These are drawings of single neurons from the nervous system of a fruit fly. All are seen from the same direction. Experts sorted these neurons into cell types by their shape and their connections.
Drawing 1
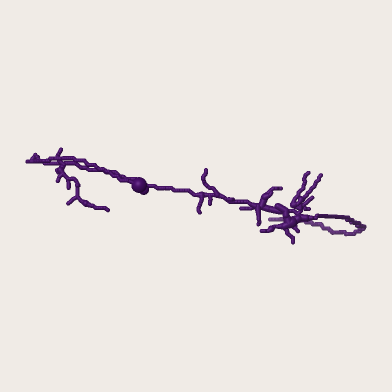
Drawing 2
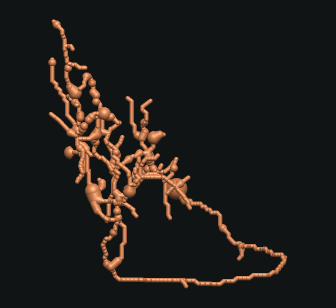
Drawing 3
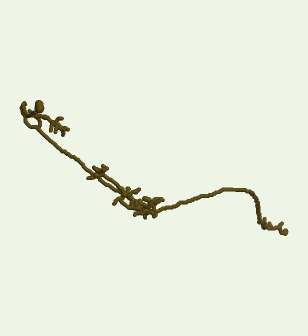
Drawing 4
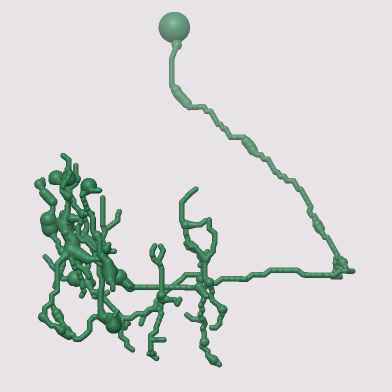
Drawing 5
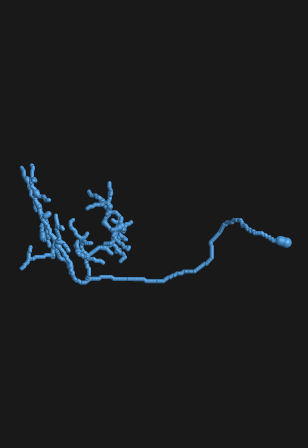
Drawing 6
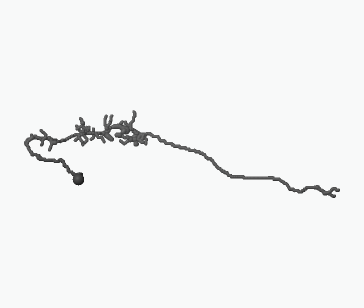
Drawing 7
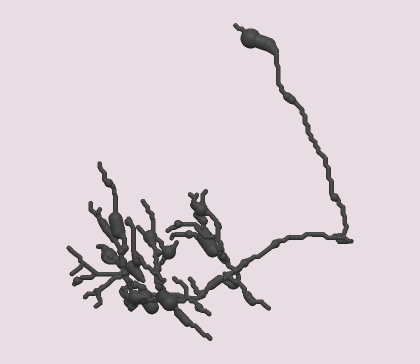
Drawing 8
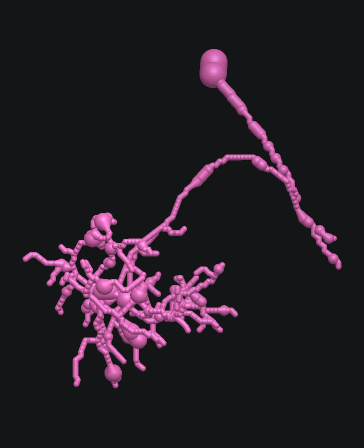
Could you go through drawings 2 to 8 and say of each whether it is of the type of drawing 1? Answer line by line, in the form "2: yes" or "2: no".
2: no
3: yes
4: no
5: no
6: yes
7: no
8: no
